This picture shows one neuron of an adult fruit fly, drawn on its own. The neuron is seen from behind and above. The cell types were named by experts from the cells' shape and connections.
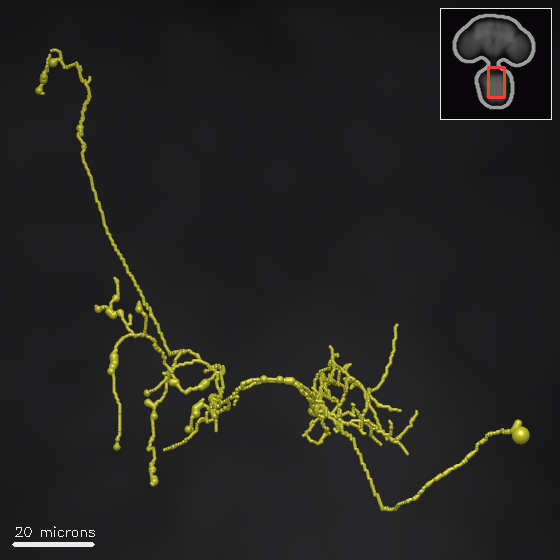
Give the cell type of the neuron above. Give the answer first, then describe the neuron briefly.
The cell type is IN06A104. Its broad class is nerve-cord intrinsic neuron. Its cell body lies at the lower right of the picture. By the scale bar it is about 120 microns wide in this view. Dozens of branch ends can be seen.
